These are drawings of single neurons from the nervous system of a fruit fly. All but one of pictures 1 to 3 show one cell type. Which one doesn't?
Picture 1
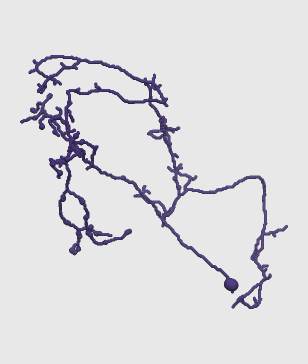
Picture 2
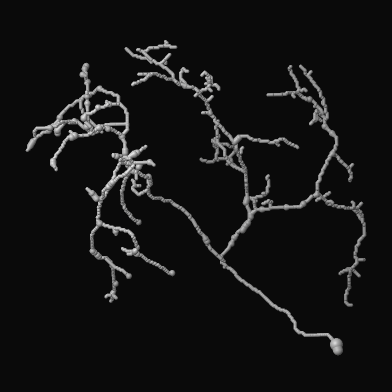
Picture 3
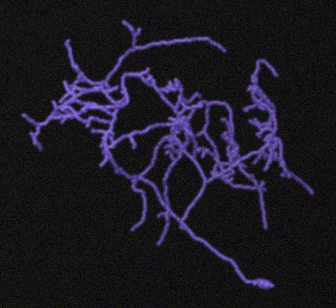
Picture 3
